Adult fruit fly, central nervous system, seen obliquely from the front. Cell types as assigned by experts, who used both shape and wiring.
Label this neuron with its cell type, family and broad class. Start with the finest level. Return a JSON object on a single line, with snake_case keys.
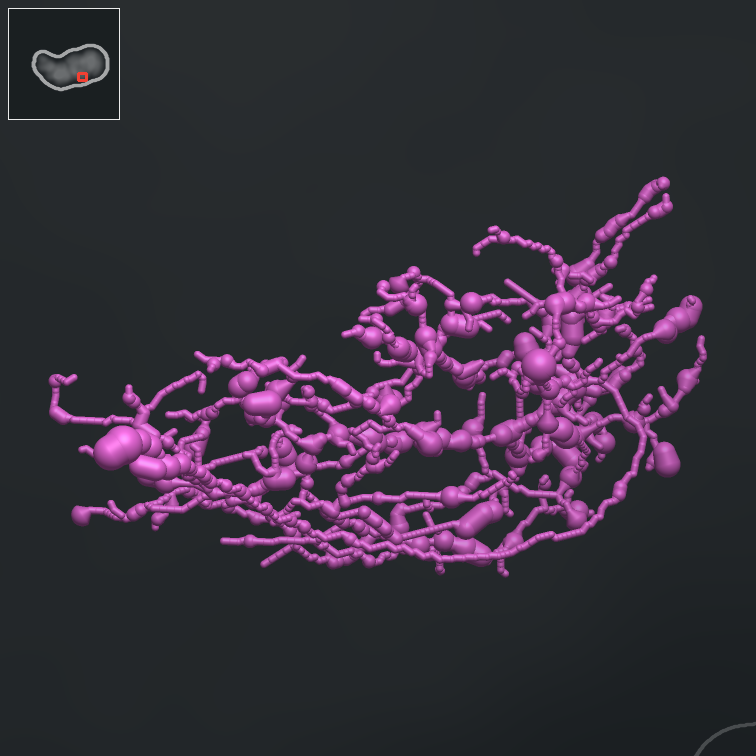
{"cell_type": "GNG605", "family": "hemilineage TRdm", "broad_class": "central-brain intrinsic neuron"}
